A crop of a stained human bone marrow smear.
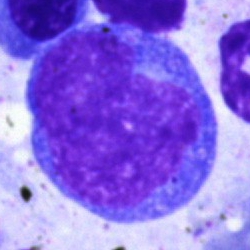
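Proerythroblast, the central cell in this stained bone marrow smear. Take in its round, smooth outline first. Then look at the nucleus: there is a notch at its upper right, and the chromatin is finely stippled, not coarsely clumped. Finally, follow the rim of cytoplasm; it surrounds the nucleus on every side.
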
